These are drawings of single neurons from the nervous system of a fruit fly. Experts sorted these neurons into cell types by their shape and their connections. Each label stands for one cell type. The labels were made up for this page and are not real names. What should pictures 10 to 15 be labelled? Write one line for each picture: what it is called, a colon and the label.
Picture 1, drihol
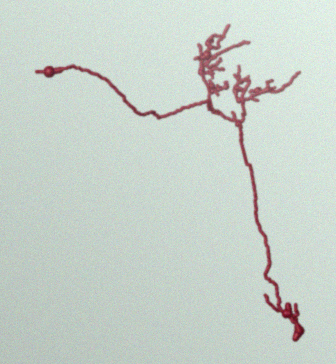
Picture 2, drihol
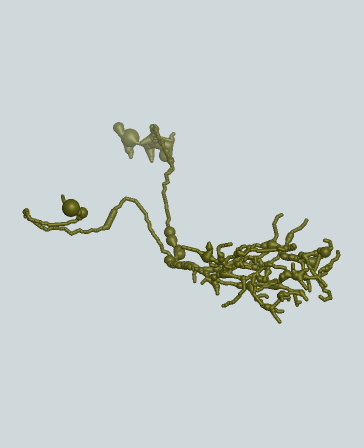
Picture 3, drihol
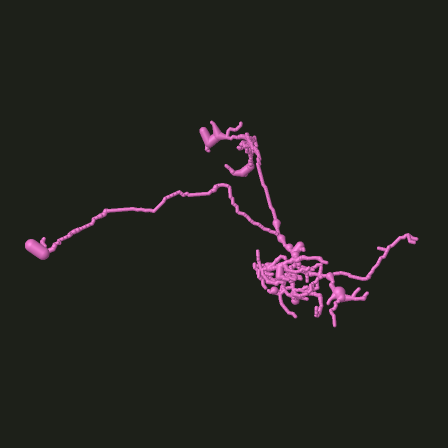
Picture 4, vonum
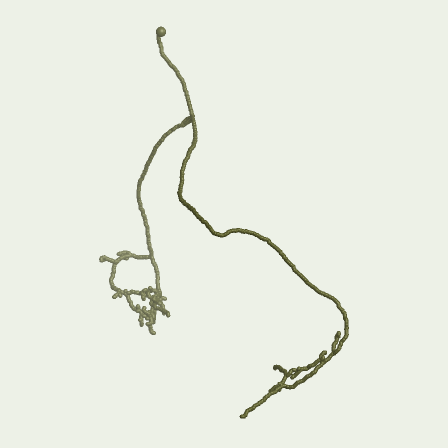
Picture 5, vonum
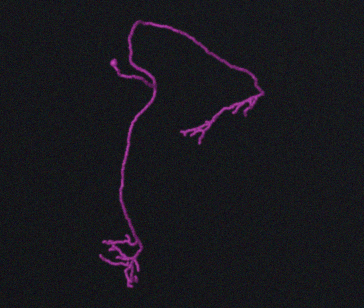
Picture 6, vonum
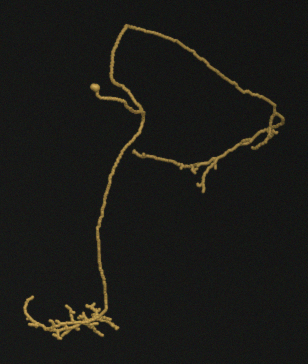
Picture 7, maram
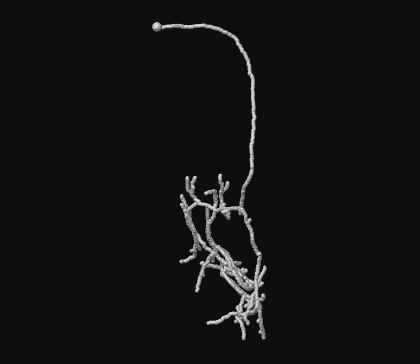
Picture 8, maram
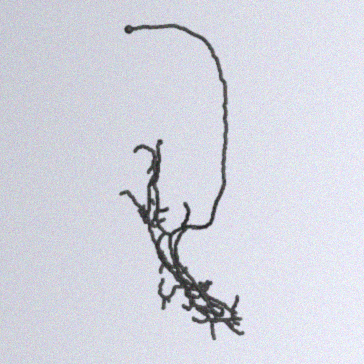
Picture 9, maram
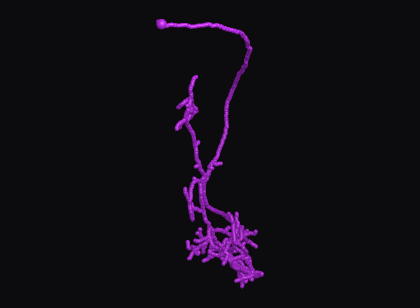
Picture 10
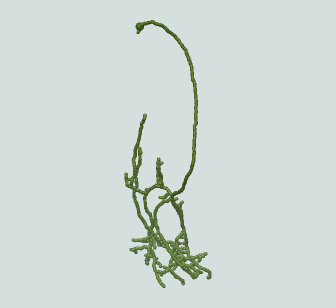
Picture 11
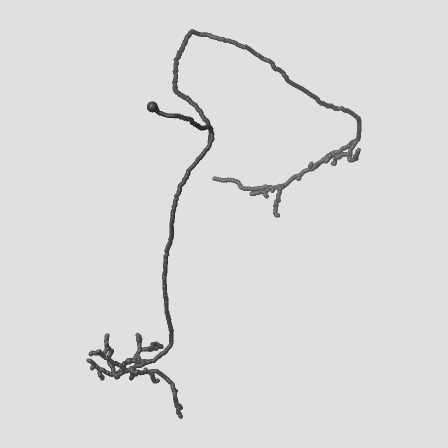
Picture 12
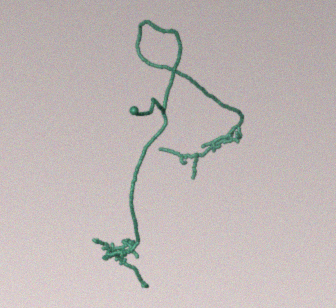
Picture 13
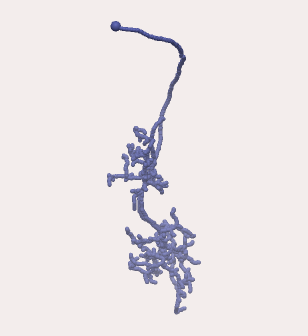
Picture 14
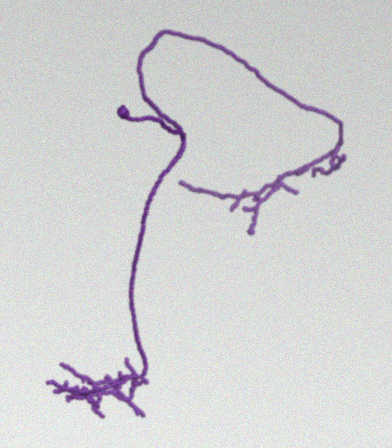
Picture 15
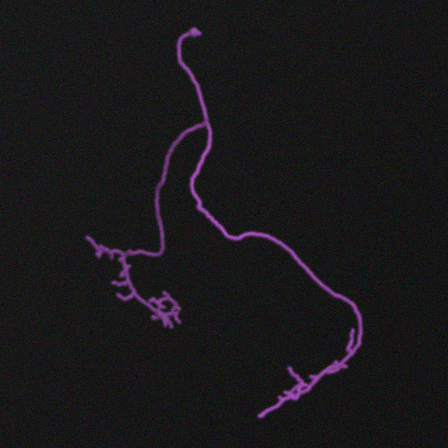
10: maram
11: vonum
12: vonum
13: maram
14: vonum
15: vonum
